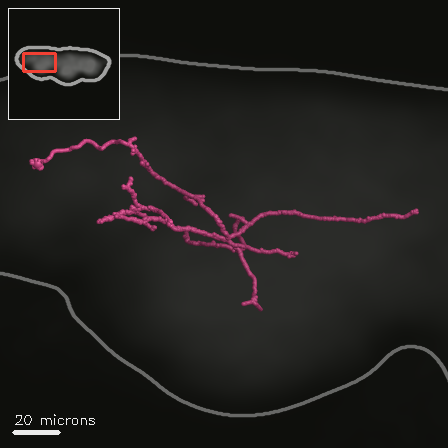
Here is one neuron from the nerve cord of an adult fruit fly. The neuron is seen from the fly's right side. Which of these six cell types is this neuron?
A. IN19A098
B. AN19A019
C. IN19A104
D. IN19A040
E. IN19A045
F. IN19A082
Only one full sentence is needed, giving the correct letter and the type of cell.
Option C corresponds to IN19A104, the neuron's cell type.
